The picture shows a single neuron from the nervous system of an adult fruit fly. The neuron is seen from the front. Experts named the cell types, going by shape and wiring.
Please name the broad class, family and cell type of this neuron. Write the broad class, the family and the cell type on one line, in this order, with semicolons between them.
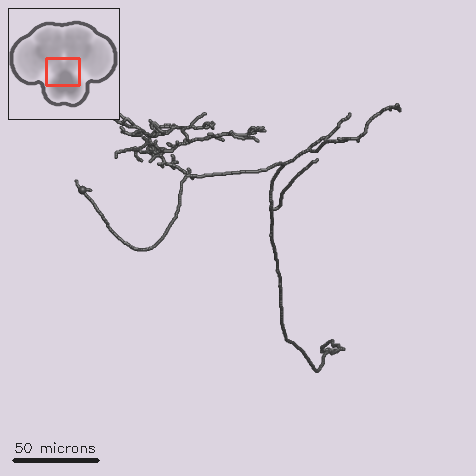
descending neuron; hemilineage LB7; DNg07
